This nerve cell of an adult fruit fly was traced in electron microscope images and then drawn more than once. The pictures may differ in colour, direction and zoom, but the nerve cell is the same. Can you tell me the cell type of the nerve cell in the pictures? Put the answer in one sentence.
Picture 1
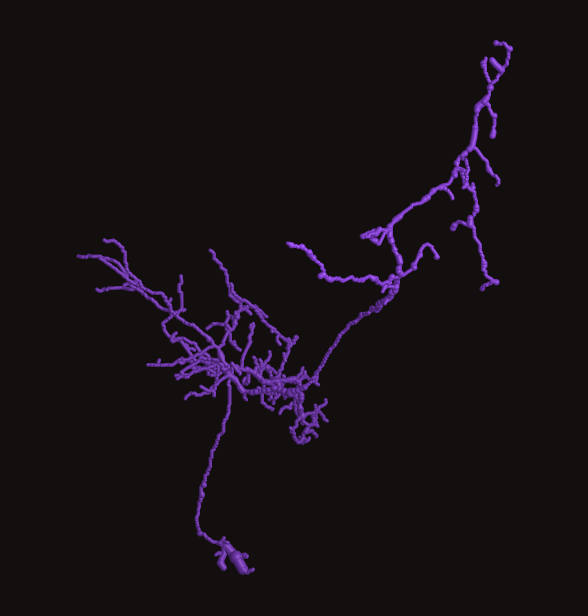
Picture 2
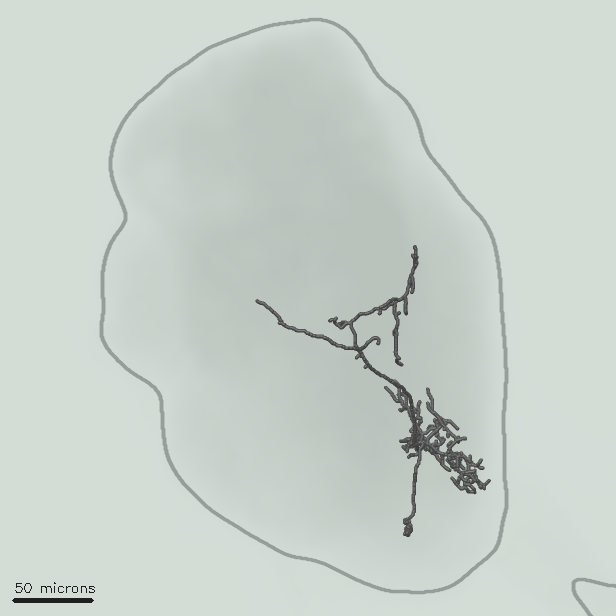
The cell type is GNG411.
